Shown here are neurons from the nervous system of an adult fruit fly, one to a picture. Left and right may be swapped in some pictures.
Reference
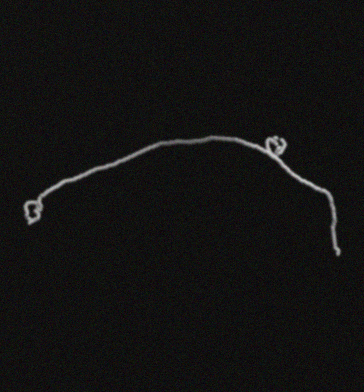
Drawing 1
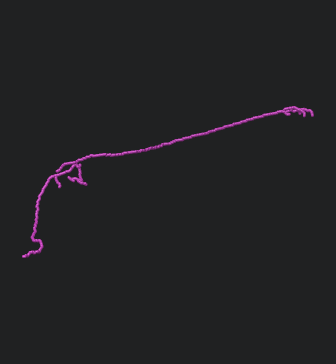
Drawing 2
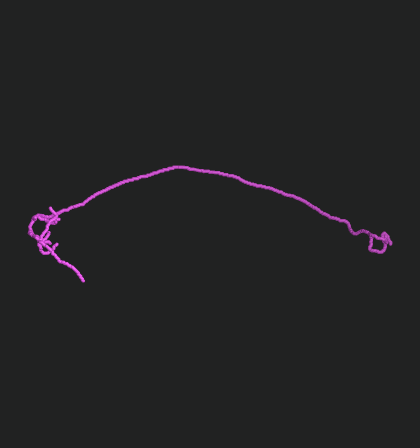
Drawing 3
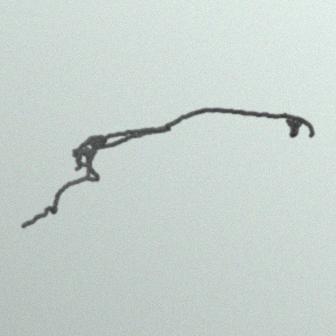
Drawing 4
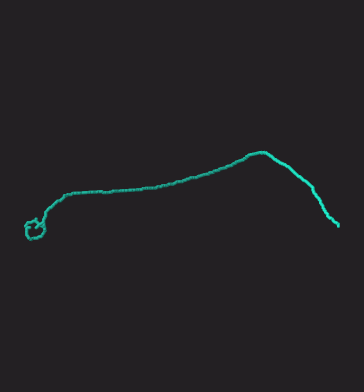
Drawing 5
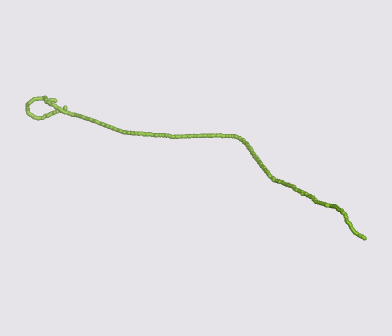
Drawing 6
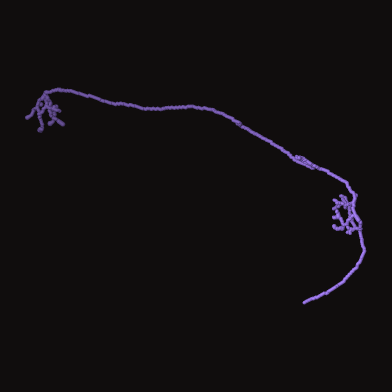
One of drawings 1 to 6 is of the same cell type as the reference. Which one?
Drawing 4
